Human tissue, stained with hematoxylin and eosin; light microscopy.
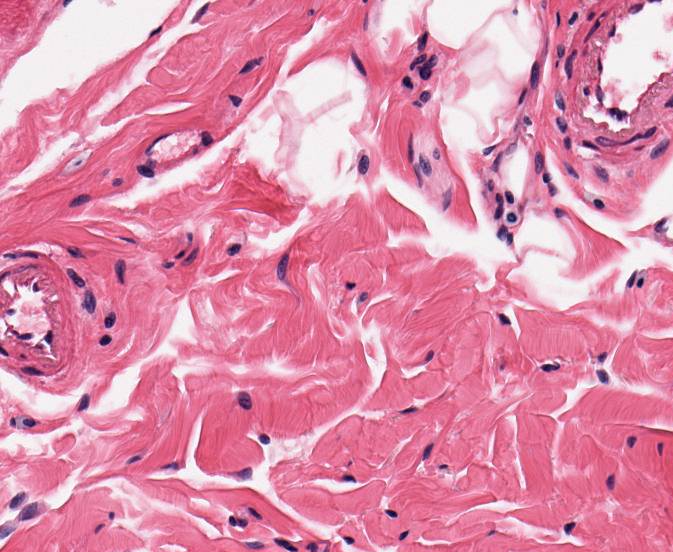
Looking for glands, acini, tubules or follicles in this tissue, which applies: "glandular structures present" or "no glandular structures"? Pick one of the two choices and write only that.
No glandular structures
